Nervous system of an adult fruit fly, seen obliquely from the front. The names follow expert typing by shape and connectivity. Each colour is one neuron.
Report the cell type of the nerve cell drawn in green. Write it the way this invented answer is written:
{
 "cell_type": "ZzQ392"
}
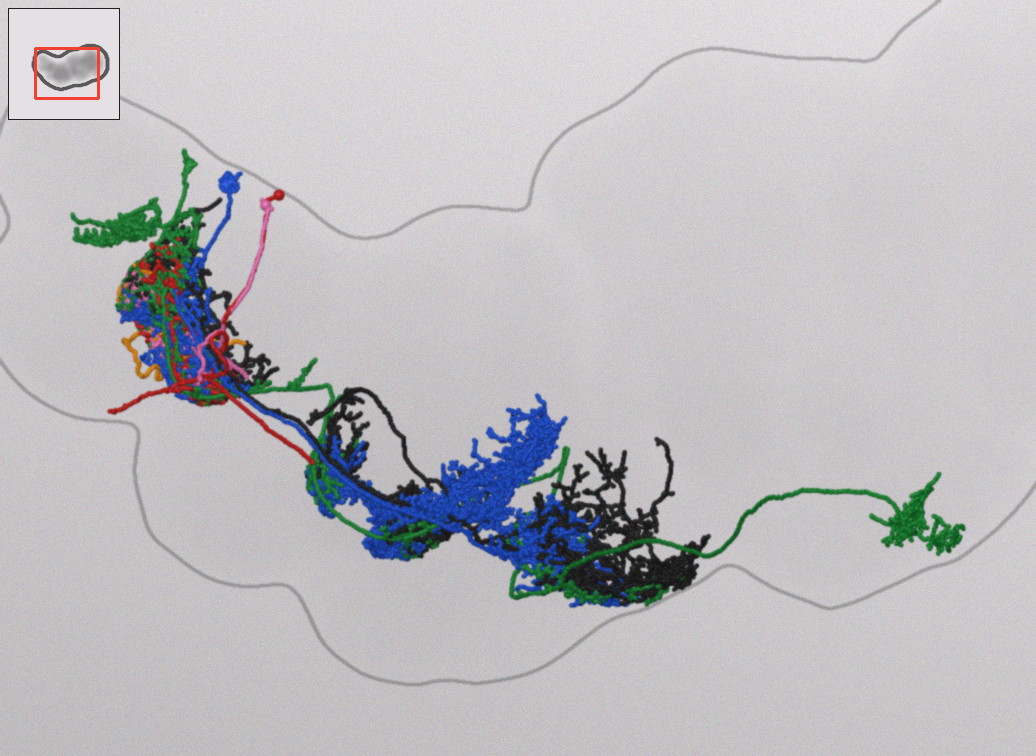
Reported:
{
 "cell_type": "AN01B002"
}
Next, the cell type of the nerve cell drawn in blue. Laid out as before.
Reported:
{
 "cell_type": "IN01B001"
}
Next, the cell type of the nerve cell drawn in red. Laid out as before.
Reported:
{
 "cell_type": "IN23B064"
}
